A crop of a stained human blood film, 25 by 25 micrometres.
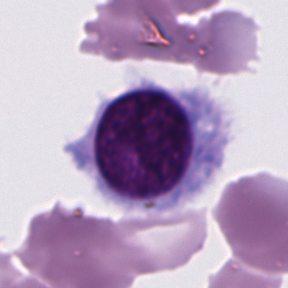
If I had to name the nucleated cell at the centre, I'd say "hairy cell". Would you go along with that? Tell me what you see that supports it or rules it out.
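Look first at the outline: irregular rather than smoothly round, with fine thread-like strands fringing the edge of the cytoplasm. The cytoplasm is pale blue, without granules, its rim wider on the right of the nucleus than on the left; the chromatin is dark purple and mottled.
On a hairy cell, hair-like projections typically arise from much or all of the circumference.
The strands therefore speak for hairy cell.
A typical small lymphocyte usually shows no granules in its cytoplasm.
So the lack of granules does not rule out typical lymphocyte. Yes, hairy cell fits.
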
